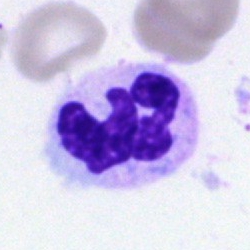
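Segmented neutrophil at the centre. Following the edge, the outline seems roughly round and smooth; inside, the chromatin looks dark purple and coarsely clumped, and I can find no nucleoli.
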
